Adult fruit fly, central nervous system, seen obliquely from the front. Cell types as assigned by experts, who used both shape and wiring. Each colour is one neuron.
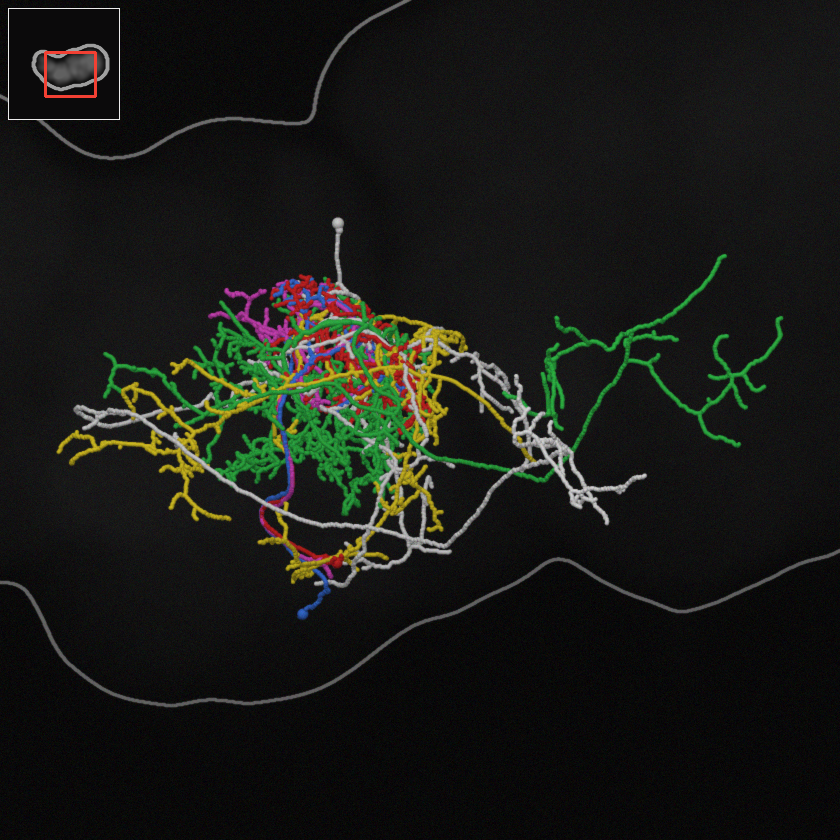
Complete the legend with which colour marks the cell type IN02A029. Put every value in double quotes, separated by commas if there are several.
"red"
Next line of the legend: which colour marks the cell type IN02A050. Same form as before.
"magenta"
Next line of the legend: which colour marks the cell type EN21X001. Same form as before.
"yellow"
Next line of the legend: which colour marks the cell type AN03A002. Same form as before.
"green"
